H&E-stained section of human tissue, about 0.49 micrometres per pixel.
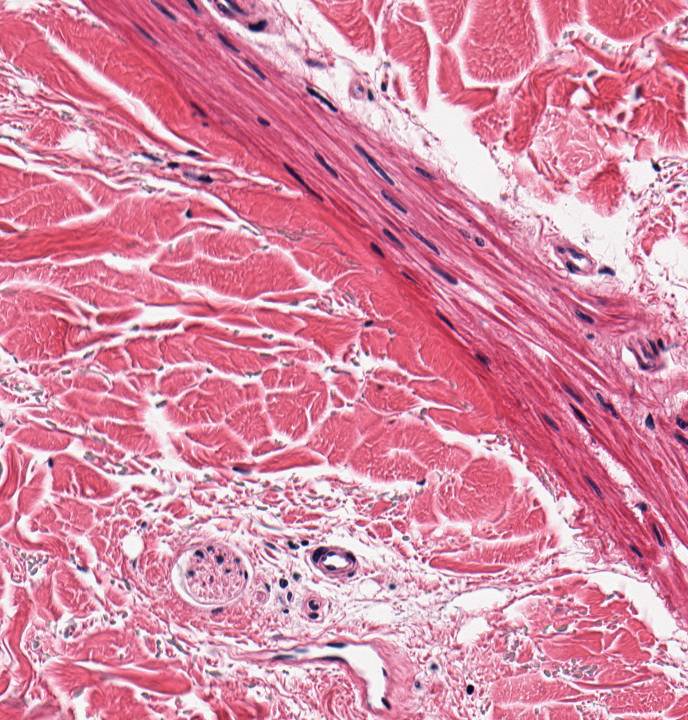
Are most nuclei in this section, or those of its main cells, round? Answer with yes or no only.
No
